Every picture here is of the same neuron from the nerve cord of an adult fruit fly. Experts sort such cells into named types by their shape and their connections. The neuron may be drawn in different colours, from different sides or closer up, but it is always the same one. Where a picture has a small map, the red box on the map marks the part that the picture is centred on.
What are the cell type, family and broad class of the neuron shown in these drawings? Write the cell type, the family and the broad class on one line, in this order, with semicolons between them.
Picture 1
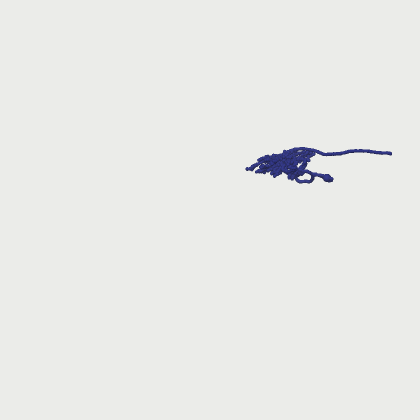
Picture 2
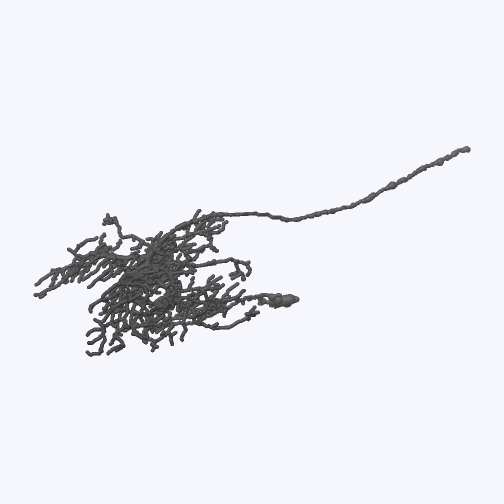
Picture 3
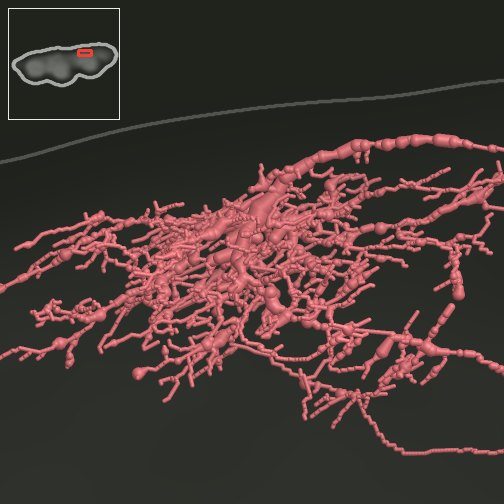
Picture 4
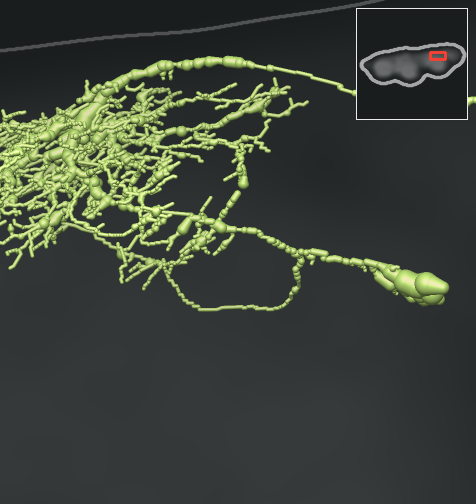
MNad10; hemilineage 06A; motor neuron of the nerve cord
